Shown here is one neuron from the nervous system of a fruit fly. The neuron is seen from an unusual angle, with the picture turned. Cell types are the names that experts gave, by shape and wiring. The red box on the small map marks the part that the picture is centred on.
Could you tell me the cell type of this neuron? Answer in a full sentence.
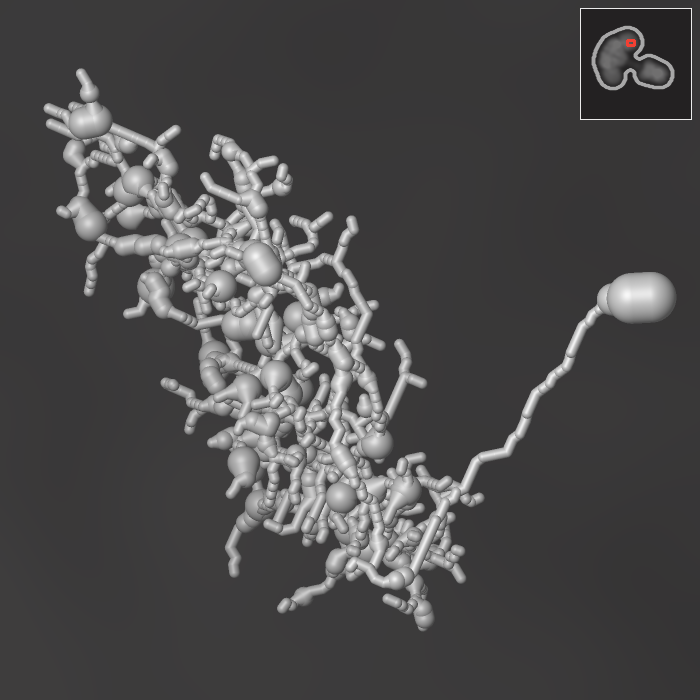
The cell type is LPi3412.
